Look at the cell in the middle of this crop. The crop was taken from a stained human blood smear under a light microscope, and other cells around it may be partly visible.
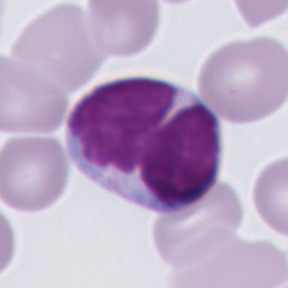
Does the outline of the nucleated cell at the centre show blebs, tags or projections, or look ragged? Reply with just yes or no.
No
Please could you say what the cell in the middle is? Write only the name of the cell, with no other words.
large granular lymphocyte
